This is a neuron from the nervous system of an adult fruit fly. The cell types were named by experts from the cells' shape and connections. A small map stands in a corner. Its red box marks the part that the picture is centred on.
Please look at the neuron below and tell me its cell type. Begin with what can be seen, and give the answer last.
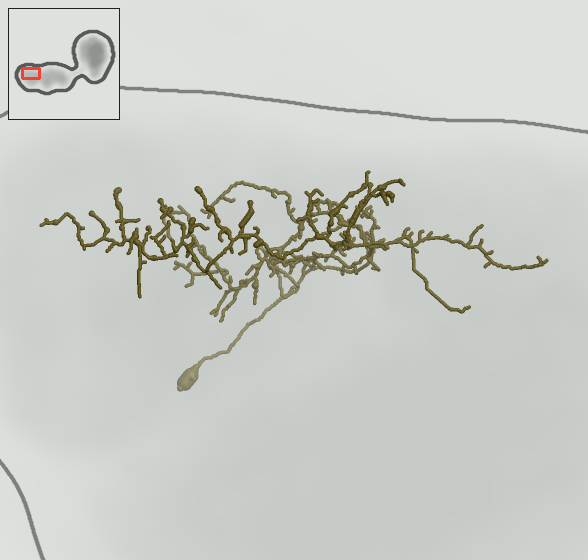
Dozens of branch ends can be seen. In this view it is wider than it is tall. It is a nerve-cord intrinsic neuron. The cell type is INXXX397.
